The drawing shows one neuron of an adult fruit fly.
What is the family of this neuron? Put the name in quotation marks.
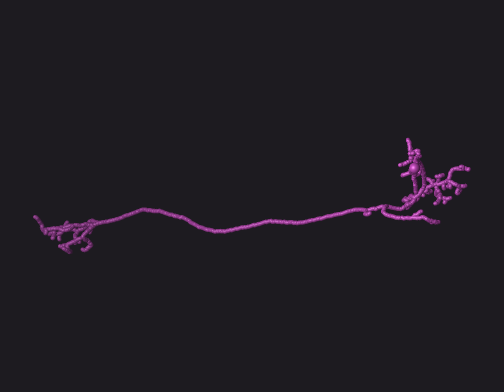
"hemilineage 12B"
